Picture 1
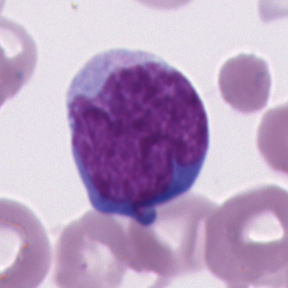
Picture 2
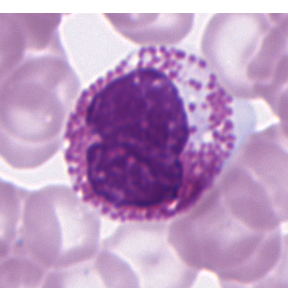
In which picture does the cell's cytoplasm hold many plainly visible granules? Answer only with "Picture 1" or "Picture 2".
Picture 2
